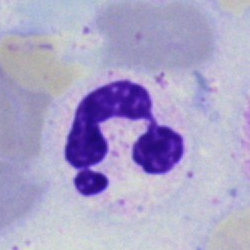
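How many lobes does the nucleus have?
Three, each separate from the others.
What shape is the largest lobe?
It curves into a C across the top and left side.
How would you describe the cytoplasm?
Plentiful and very pale, within a roughly round outline with a faint border.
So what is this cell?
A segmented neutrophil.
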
